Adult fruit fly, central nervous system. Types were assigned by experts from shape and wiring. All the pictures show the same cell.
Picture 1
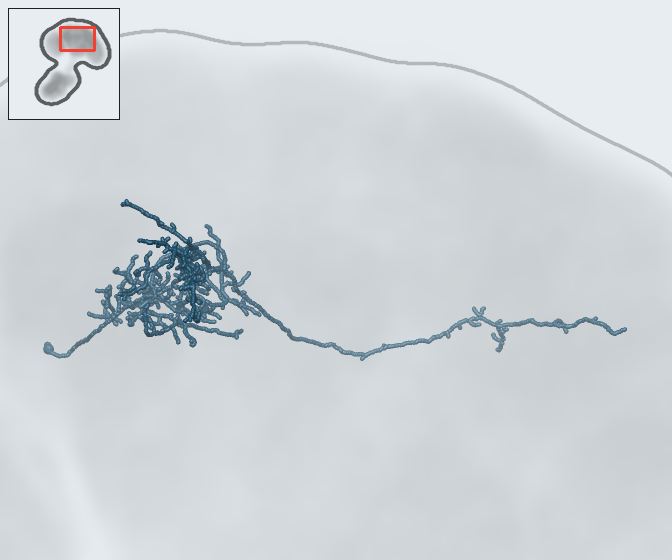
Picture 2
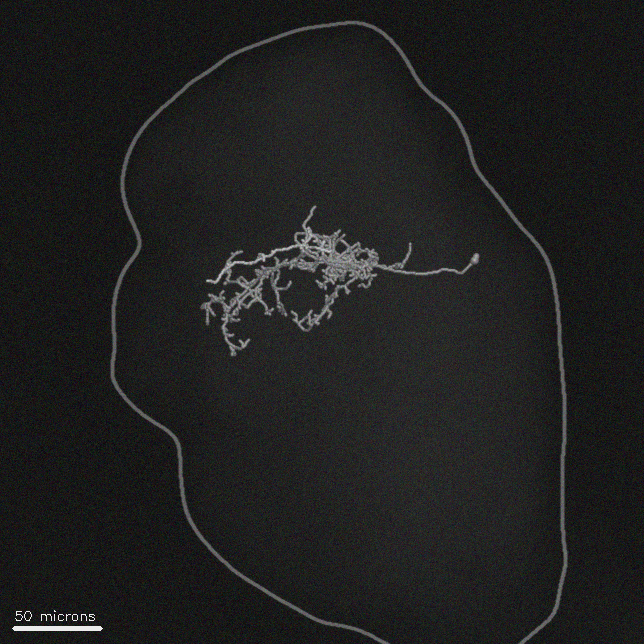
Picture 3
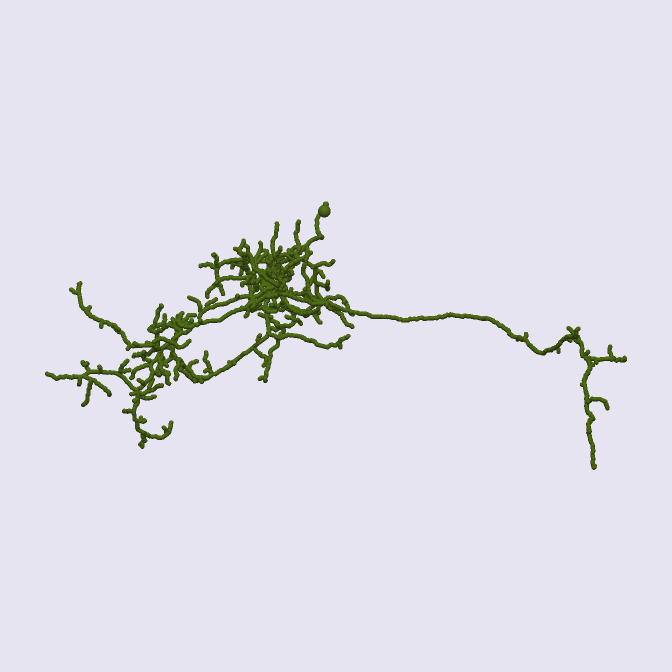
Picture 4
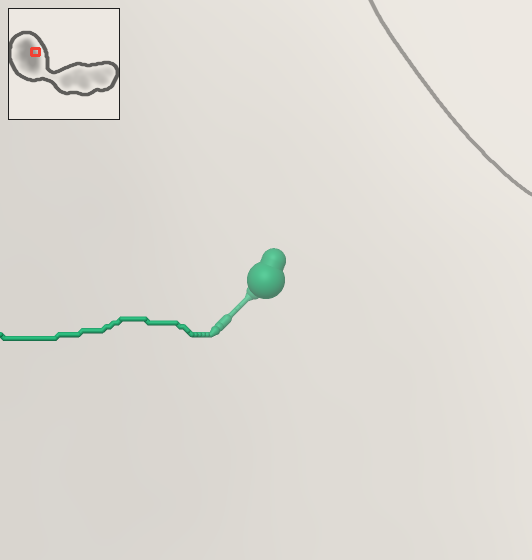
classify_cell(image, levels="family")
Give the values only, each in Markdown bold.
**hemilineage DL1_ventral**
